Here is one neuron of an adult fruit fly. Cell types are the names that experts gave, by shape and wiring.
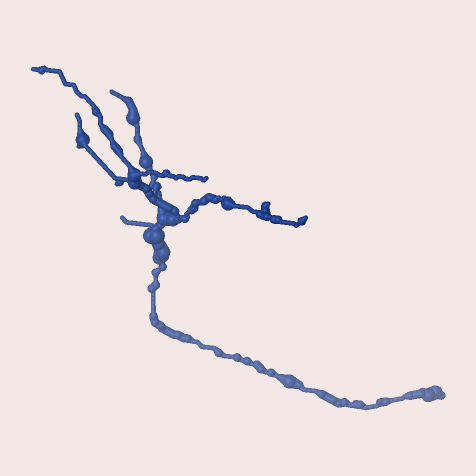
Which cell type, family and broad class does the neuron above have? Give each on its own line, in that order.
SNta30
class mechanosensory tactile
sensory neuron entering the nerve cord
